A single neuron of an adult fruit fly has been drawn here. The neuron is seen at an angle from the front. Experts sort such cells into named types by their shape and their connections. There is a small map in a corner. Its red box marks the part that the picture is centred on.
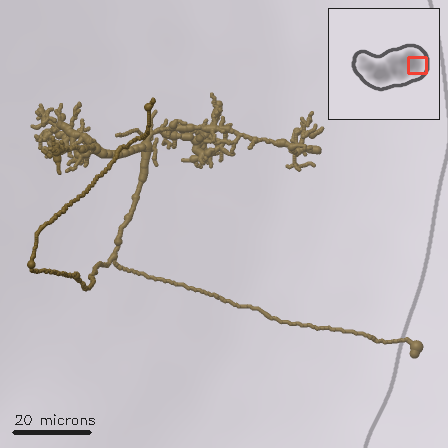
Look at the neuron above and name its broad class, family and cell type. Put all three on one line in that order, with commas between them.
visual projection neuron, TmY, TmY14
